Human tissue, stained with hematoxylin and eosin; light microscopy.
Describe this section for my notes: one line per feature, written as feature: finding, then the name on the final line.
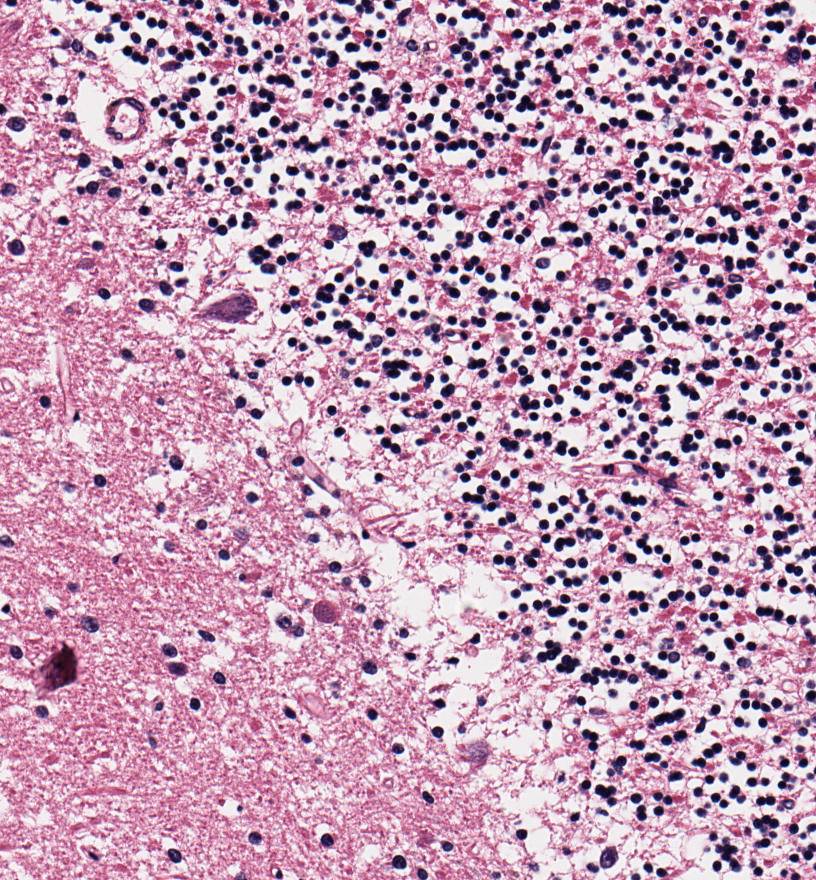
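Layout, as I read it: densely cellular zone upper and right, paler, sparsely cellular zone lower left
Dense zone: packed with small round dark nuclei, little cytoplasm visible
Large neuron: triangular body, purplish cytoplasm, on the border, left of centre in upper half
Vessel: small, round, thick ring-like wall, near upper left corner
Name, then: cerebellum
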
